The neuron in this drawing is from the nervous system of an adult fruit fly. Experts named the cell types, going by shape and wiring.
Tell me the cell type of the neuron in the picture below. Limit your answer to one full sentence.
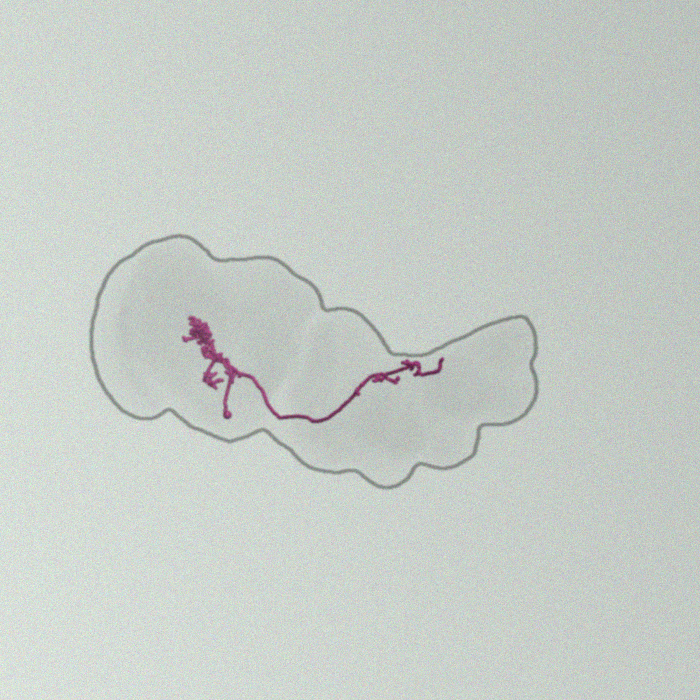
The cell type that fits this neuron is DNg82.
